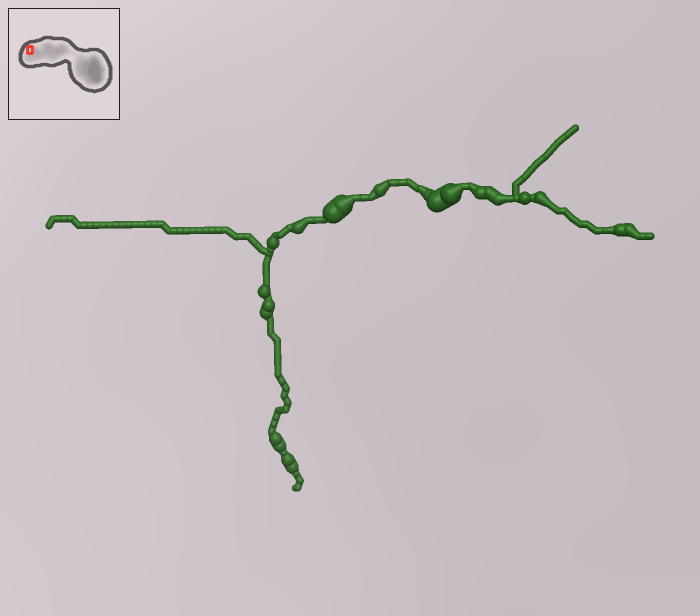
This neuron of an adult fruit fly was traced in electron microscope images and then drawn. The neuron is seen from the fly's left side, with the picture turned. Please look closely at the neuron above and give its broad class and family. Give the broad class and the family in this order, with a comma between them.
sensory neuron entering the nerve cord, class mechanosensory tactile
